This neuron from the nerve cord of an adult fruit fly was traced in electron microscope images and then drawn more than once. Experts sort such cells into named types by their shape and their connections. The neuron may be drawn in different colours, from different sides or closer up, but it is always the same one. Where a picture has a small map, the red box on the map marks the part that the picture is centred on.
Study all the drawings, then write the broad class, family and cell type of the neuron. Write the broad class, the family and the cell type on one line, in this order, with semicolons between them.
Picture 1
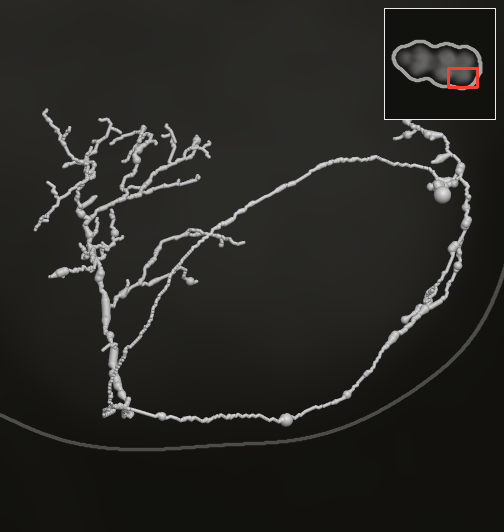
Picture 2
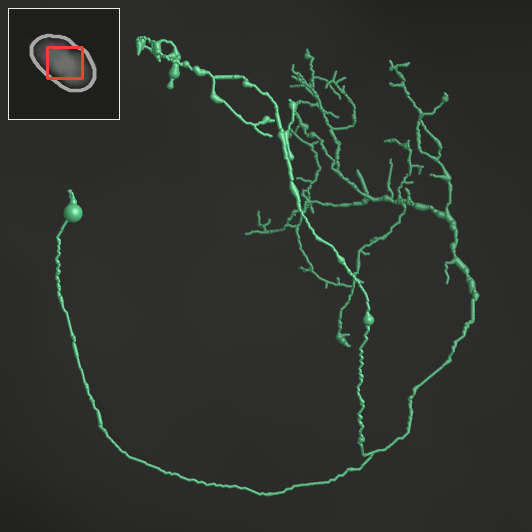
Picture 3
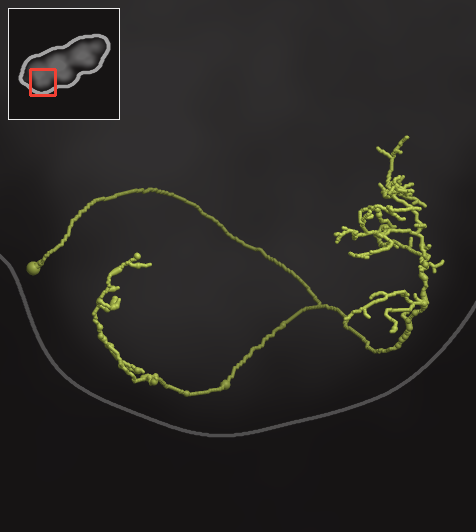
nerve-cord intrinsic neuron; hemilineage 08A; IN08A041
